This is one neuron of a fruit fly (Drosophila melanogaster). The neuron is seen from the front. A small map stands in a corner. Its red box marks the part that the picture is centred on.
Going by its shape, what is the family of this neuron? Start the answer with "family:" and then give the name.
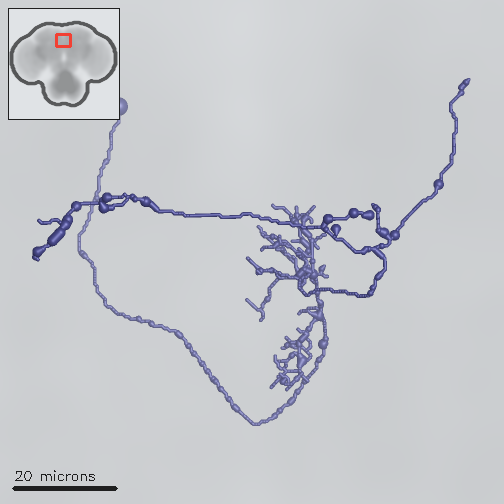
family: class CX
